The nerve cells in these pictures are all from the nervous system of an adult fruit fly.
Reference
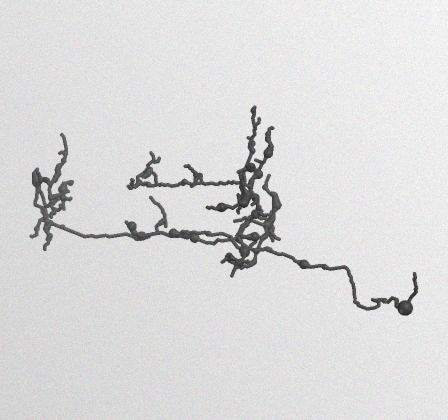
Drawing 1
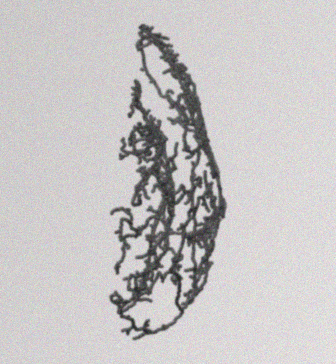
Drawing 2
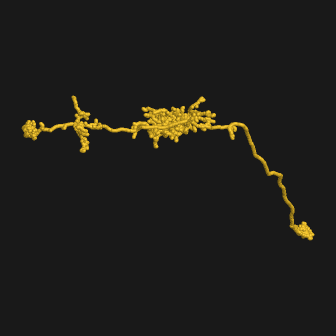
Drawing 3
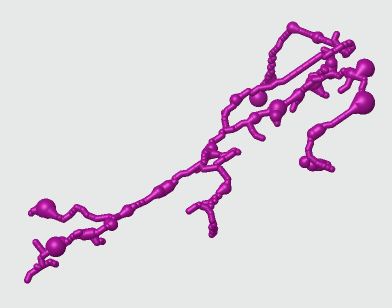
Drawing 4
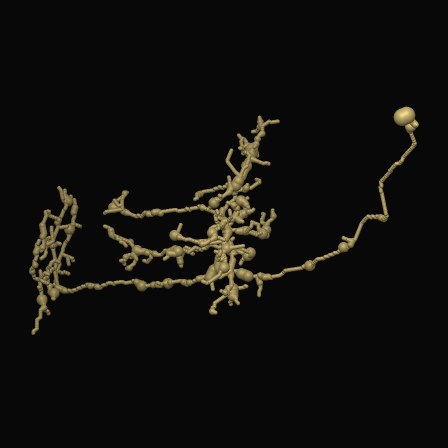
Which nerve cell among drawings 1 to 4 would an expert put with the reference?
Drawing 4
